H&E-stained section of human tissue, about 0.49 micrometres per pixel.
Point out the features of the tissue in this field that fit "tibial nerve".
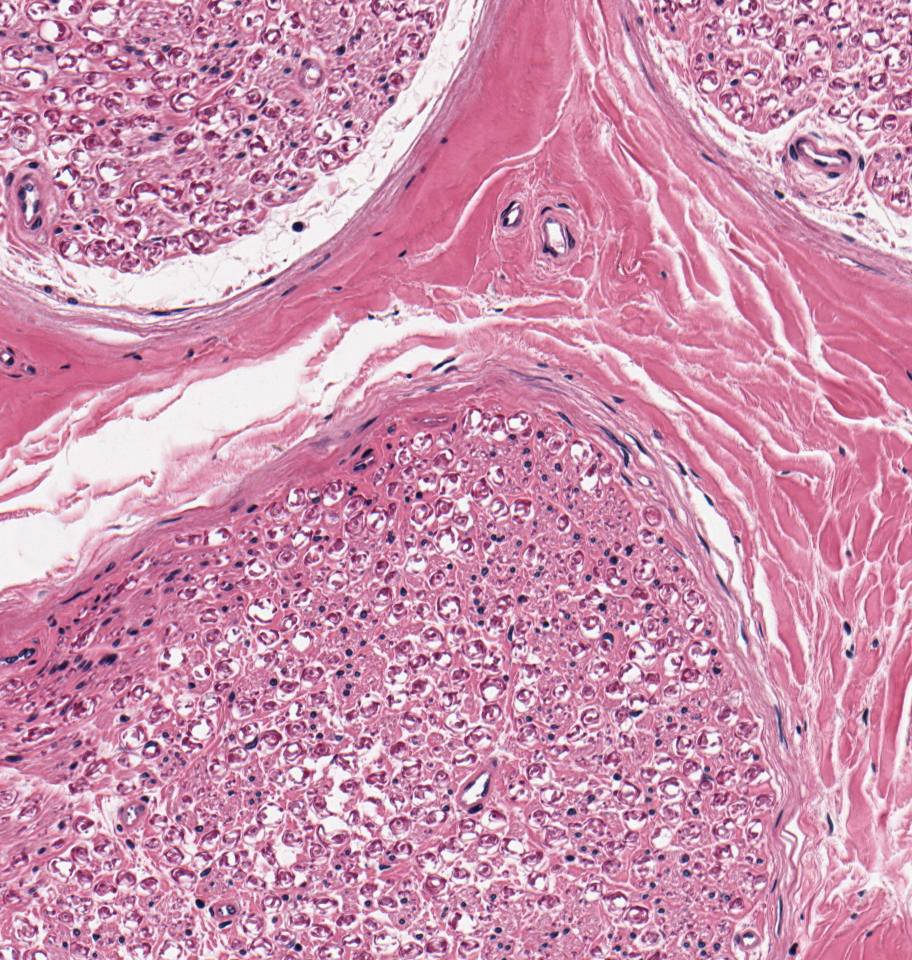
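Here the tibial nerve is cut in cross section.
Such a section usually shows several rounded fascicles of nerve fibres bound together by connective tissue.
Three rounded fascicles appear: a large lower one and partial ones at upper left and upper right.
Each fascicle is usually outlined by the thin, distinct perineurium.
Here, a thin layered sheath of flattened cells with elongated dark nuclei bounds each one.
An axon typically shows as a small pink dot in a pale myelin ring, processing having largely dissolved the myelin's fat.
The fibres here show as round profiles, each a pink central axon within a pale clear ring.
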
